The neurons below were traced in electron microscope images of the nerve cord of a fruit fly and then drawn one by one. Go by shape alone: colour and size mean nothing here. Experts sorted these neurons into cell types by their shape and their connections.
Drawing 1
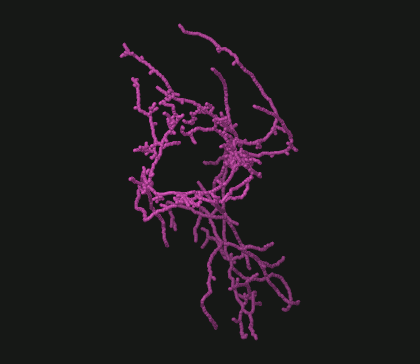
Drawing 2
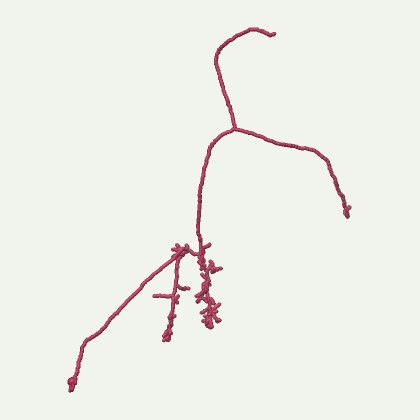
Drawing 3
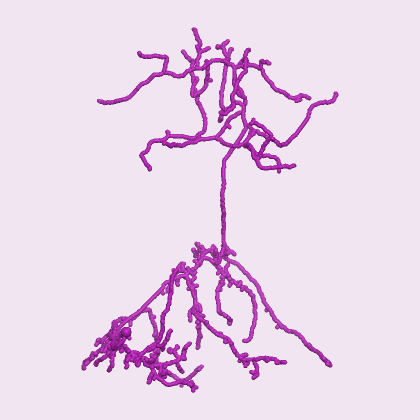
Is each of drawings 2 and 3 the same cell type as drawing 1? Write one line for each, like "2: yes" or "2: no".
2: no
3: yes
